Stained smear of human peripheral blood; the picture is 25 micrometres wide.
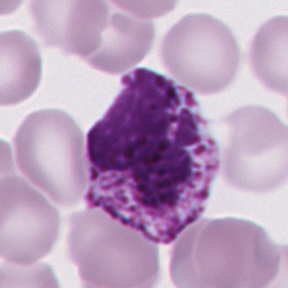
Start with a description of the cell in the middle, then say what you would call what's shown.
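Looking at the middle cell, its outline is irregular and somewhat angular, not smoothly round. The nucleus takes up the upper and central part, with most cytoplasm below, and stains dense dark purple throughout. Dark granules sit over it as darker dots. This one is a basophil.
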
